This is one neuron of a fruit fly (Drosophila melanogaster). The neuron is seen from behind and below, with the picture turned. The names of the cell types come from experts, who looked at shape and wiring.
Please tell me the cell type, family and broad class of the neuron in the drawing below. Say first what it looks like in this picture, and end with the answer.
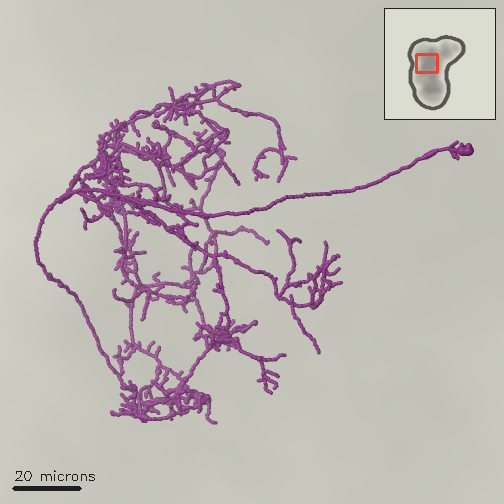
From left to right in the picture it spans about 130 microns. In this view it is wider than it is tall. The cell type is AVLP551. The family is hemilineage VLPp1. This is a central-brain intrinsic neuron.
